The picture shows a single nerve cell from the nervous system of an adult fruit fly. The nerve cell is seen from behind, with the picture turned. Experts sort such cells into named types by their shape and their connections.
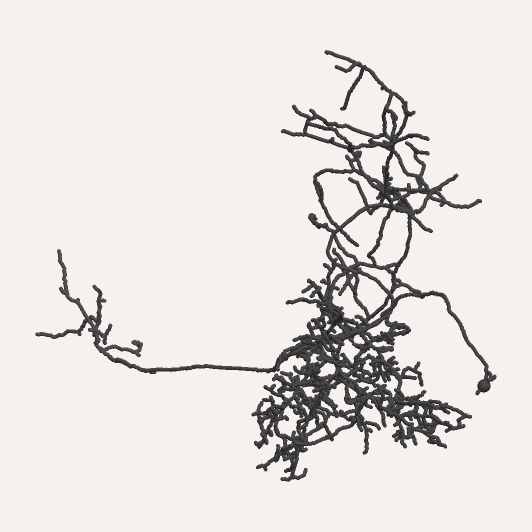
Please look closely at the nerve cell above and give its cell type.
AN12B008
